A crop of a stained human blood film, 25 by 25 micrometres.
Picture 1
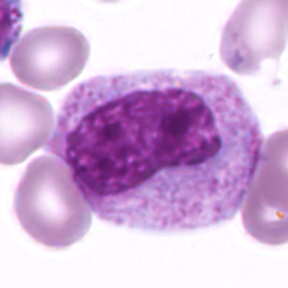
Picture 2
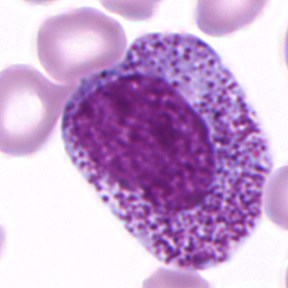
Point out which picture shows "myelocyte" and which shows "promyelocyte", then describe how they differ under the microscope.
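Picture 1 shows a myelocyte, and picture 2 shows a promyelocyte. The granules differ most: in the myelocyte, fine purple granules are scattered throughout pale lilac cytoplasm, while in the promyelocyte numerous coarse purple-red granules are scattered throughout the cytoplasm.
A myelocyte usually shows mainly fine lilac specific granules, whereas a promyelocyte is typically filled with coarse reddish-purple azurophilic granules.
The chromatin also differs: in the myelocyte it is clumped, with darker patches set in lighter areas, but in the promyelocyte it is finely granular rather than clumped into coarse dark blocks. In both cells the nucleus lies toward the upper left, with most of the cytoplasm below and to the right; in the promyelocyte this cytoplasm is plentiful. The promyelocyte measures about 21 by 18 micrometres.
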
